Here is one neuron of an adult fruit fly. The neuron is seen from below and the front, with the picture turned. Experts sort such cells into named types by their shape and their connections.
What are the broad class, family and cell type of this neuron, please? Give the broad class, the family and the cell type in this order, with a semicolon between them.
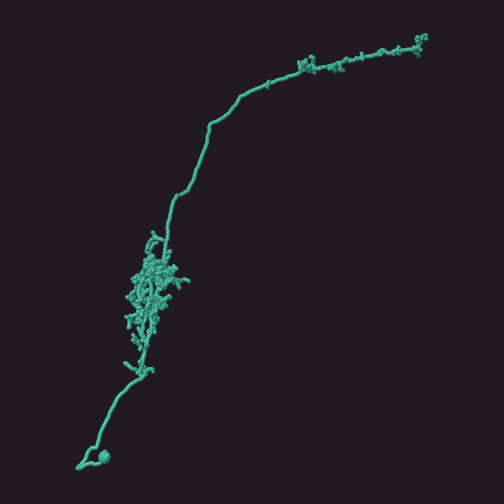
optic-lobe intrinsic neuron; Tm; Tm37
